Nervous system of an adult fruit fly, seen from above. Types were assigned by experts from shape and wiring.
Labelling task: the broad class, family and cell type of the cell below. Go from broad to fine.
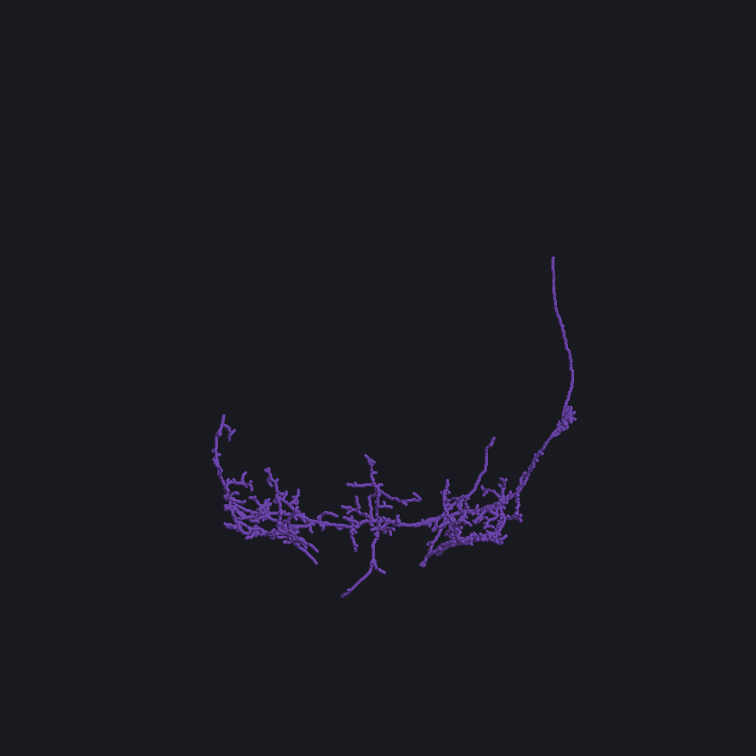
motor neuron of the brain; hemilineage LB3; GNG133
